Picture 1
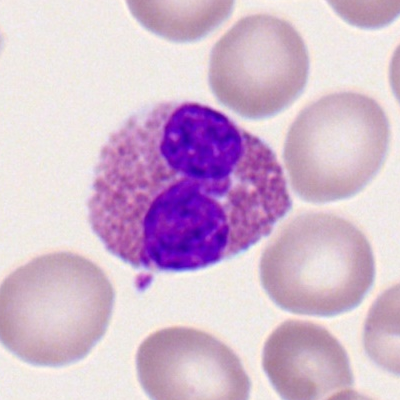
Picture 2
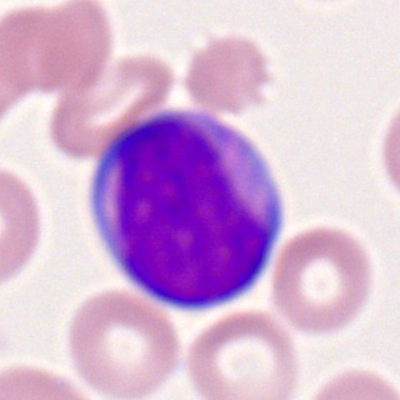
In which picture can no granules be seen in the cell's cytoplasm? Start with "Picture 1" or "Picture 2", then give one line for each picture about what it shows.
Picture 2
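In picture 1: Coarse granules fill the cytoplasm.
In picture 2: No granules are visible in the cytoplasm.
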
